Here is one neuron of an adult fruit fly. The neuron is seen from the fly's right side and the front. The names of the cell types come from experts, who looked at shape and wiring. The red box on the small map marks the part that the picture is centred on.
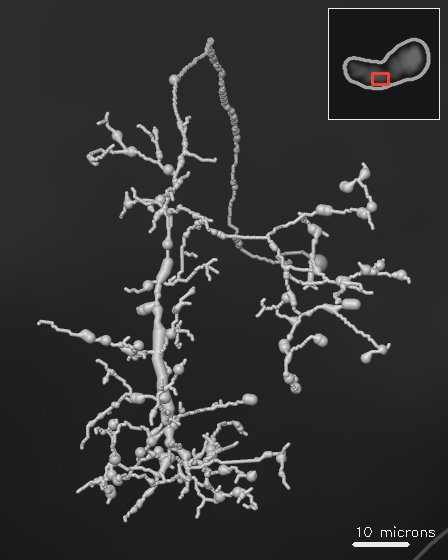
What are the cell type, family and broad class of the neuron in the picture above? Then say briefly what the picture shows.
It is of cell type IN12B074. Its family is hemilineage 12B. Its broad class is nerve-cord intrinsic neuron. From top to bottom in the picture it spans about 90 microns. The picture shows dozens of branch ends.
